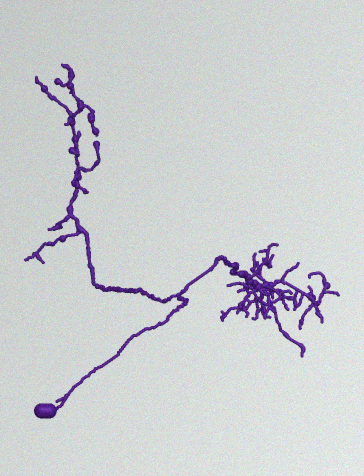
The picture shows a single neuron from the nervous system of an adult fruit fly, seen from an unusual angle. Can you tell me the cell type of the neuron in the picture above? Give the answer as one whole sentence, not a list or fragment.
The cell type carried by this neuron is LC16.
